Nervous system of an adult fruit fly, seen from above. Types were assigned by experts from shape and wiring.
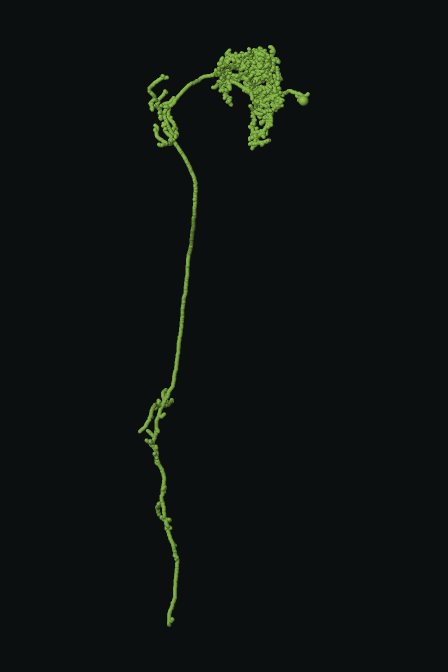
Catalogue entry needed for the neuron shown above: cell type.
DNge080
